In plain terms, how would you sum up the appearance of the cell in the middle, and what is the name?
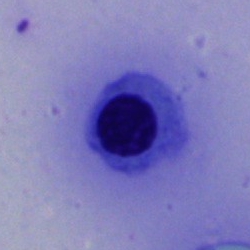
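First, the chromatin is dense and very dark purple throughout the nucleus. Second, no nucleoli are seen. Third, the cytoplasm has no visible granules. Fourth, the outline is irregular, with small bumps instead of a smooth circle. This cell is an erythroblast.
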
